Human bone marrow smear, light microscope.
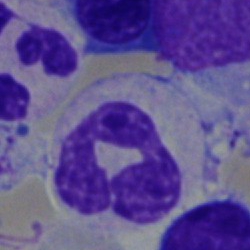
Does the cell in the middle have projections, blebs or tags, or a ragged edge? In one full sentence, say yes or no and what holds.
No, a rough outline is not present, since the cell's edge is smooth.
